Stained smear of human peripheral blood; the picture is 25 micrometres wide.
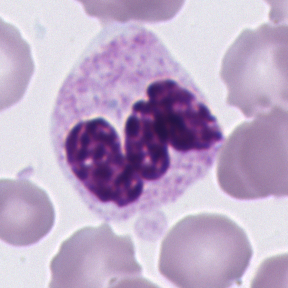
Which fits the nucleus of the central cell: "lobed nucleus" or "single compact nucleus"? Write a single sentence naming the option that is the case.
What the nucleus of this cell shows is division into segments.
